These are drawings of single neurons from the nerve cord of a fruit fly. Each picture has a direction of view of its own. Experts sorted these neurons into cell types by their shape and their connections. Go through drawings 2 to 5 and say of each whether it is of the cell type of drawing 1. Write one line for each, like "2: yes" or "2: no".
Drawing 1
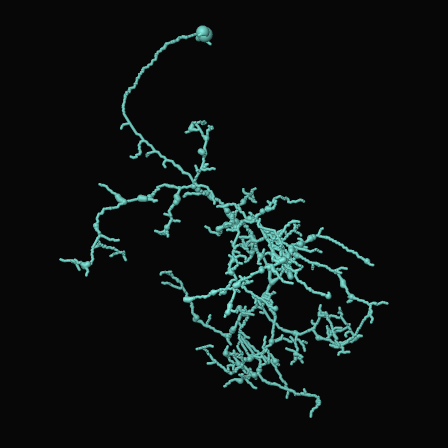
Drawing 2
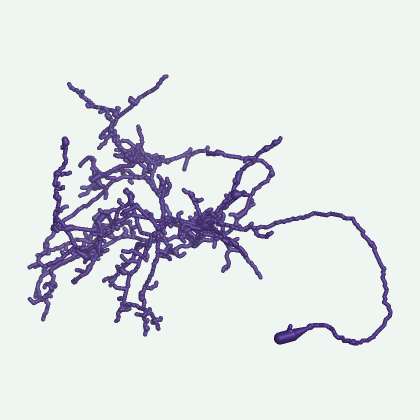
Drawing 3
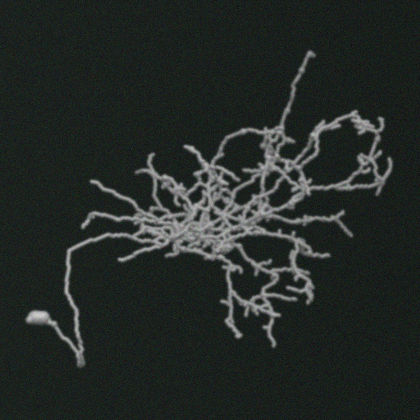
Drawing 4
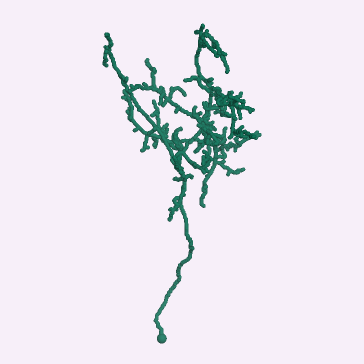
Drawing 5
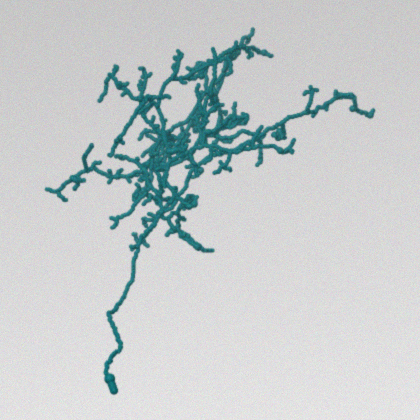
2: yes
3: no
4: no
5: no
